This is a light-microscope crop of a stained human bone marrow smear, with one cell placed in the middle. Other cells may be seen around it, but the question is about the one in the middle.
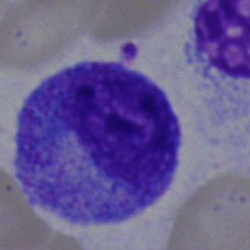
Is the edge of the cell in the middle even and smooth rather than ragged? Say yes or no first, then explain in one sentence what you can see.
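Yes. The cell outline is round with a smooth edge.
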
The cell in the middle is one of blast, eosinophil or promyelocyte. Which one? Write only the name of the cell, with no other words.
promyelocyte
